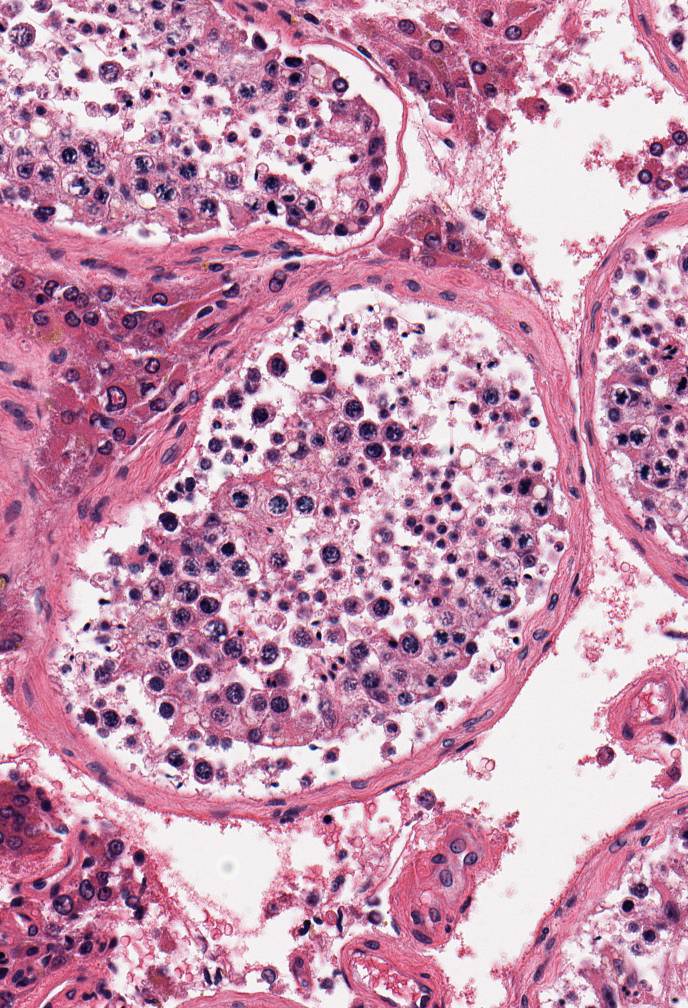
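Testis: rounded tubules cut across, one large and central, parts of others at edges. Small, very dark, shrunken nuclei are scattered among larger cells in the central tubule. Upper left, between tubules: clusters of Leydig cells with abundant pink cytoplasm and round nuclei.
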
